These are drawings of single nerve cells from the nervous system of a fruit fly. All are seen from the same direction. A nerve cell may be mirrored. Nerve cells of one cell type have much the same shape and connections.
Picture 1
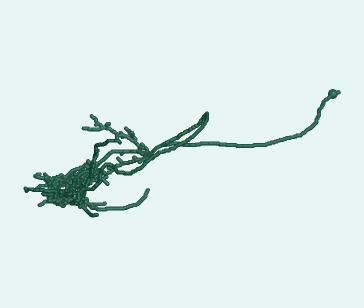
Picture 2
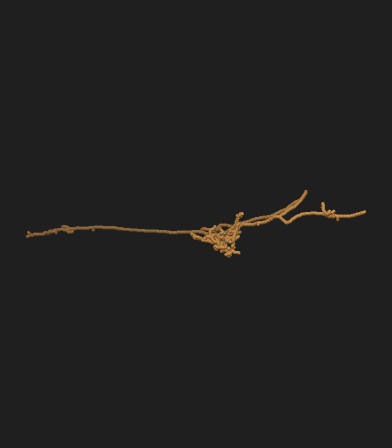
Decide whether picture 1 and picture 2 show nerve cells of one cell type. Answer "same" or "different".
different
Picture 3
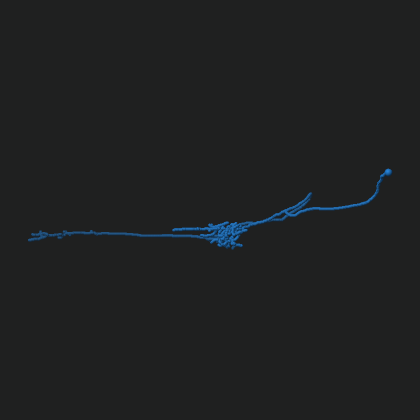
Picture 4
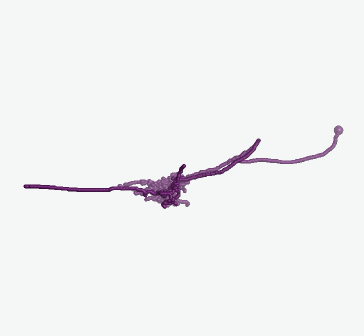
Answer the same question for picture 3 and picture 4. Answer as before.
same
